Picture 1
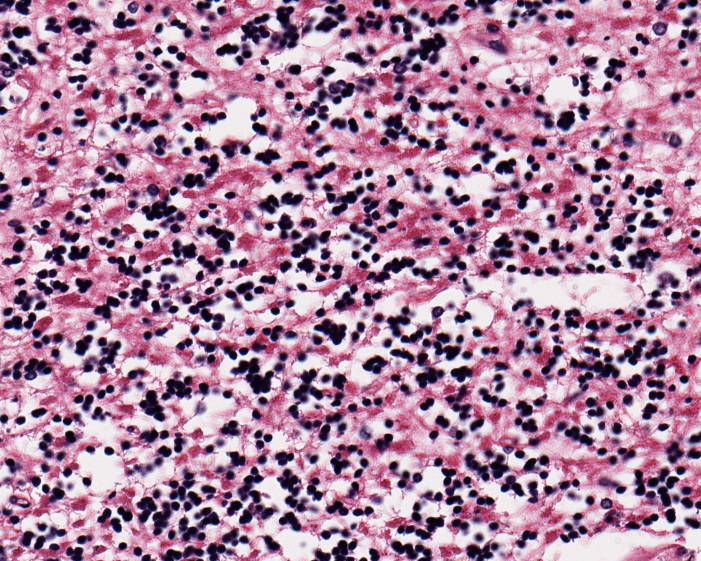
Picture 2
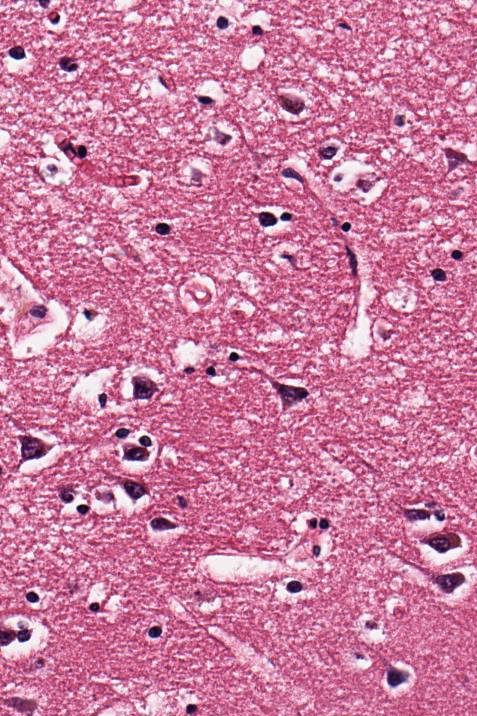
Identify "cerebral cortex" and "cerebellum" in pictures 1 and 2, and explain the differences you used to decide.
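Picture 1 shows cerebellum, and picture 2 shows cerebral cortex. In picture 1, small nuclei stain uniformly dark without visible inner detail, and most of these cells have little or no cytoplasm to be seen around them. A pink, finely fibrillary background material lies between the nuclei. Picture 2 is, throughout, a finely fibrillary, finely vacuolated pink meshwork with cells scattered singly and no organized units. Many small, round, dark nuclei without visible cytoplasm are dotted evenly through this pink background. Scattered larger cells have dark, angular bodies tapering into a single process, one example lying just below the centre of the field. Neither picture contains glands or an epithelial lining, and picture 2 also has no tubules.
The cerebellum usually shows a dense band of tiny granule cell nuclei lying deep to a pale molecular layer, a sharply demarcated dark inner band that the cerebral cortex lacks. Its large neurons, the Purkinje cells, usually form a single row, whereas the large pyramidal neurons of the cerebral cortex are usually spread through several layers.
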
